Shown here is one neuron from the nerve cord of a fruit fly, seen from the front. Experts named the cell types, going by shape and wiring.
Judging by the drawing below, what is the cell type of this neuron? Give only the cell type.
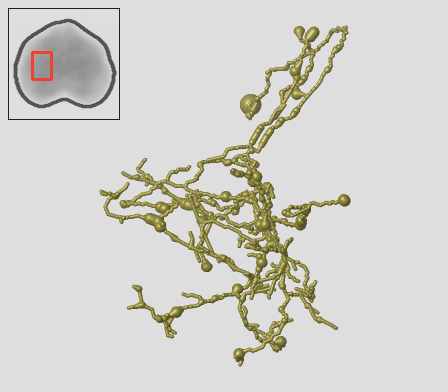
IN20A.22A081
